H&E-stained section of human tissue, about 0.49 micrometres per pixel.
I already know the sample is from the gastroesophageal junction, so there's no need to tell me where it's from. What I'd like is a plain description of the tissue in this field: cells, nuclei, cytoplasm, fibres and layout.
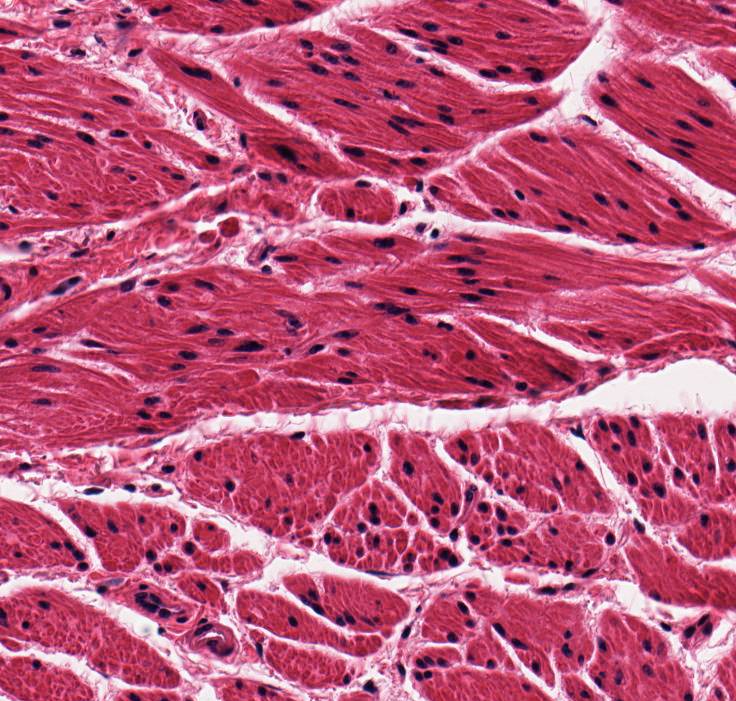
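In the upper half, the smooth muscle bundles are cut lengthwise: spindle-shaped cells, each with an elongated, cigar-shaped nucleus along its length. Below, they're cut across into small polygonal profiles, some holding a round, dark nucleus. The nuclei sit centrally, not at the edges.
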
